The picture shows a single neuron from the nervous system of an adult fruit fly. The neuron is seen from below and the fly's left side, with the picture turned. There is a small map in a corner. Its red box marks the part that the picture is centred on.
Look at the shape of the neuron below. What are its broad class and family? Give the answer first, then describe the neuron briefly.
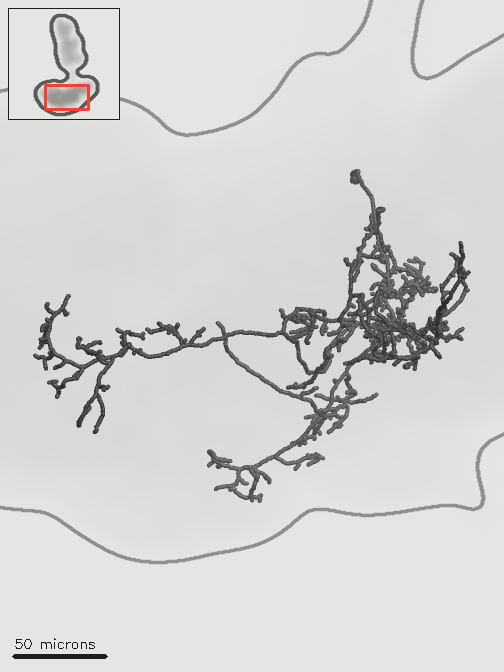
It is a central-brain intrinsic neuron. The family is hemilineage DL1_ventral. It is in the brain and does not reach the nerve cord. From left to right in the picture it spans about 250 microns. Dozens of branch ends can be seen.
